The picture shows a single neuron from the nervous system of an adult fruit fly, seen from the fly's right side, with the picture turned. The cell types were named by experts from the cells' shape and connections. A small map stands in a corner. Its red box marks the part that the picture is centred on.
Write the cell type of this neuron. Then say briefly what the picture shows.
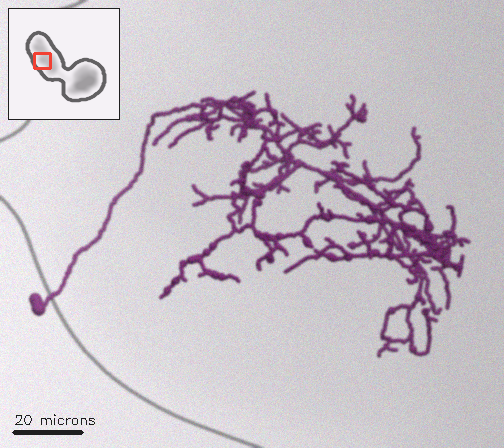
It is of cell type IN04B081. Its broad class is nerve-cord intrinsic neuron. From left to right in the picture it spans about 130 microns. The picture shows dozens of branch ends.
